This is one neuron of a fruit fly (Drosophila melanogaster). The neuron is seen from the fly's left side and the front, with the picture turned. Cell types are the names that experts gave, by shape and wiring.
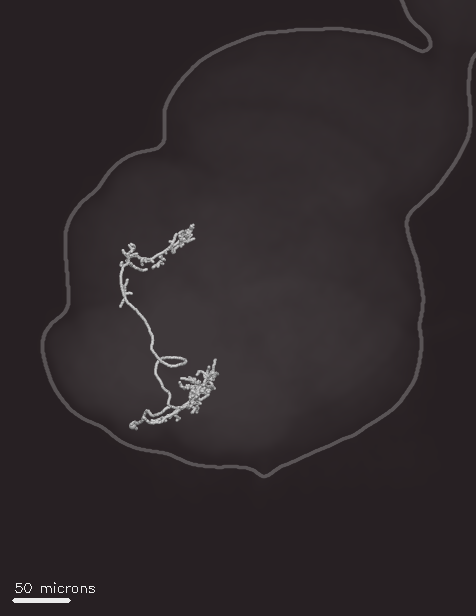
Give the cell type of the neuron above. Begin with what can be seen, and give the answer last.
From top to bottom in the picture it spans about 190 microns. In this view it is taller than it is wide. This is a central-brain intrinsic neuron. The cell type is ATL007.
